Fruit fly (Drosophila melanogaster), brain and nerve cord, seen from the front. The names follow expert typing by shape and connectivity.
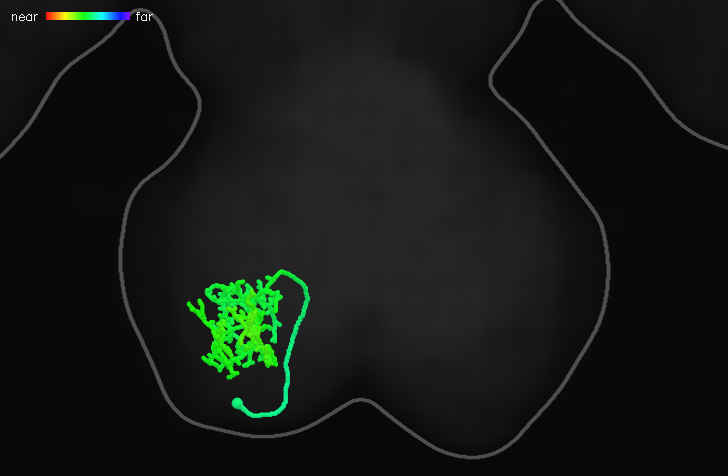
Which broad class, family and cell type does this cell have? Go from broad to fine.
nerve-cord intrinsic neuron; hemilineage 21A; IN21A044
